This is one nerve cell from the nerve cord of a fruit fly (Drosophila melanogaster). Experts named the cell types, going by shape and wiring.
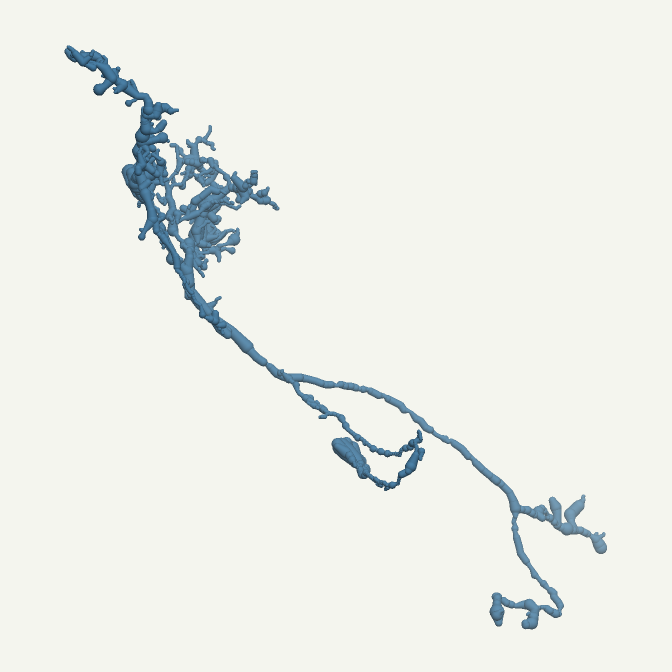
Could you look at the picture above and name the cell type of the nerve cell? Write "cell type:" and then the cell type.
cell type: IN11B001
